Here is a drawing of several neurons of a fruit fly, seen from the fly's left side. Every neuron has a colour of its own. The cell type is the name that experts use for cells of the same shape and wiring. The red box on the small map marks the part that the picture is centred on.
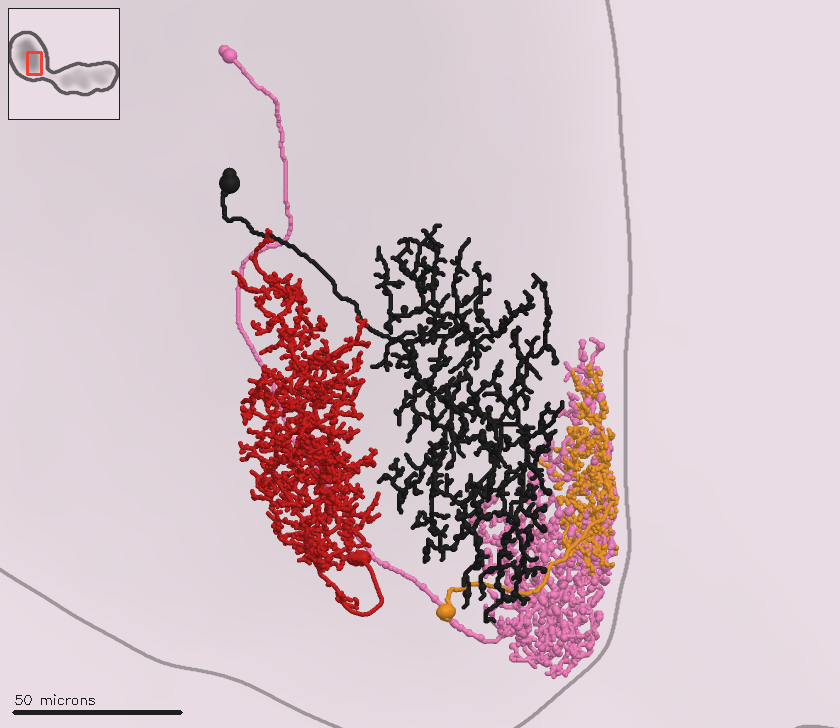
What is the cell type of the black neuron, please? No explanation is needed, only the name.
Pm6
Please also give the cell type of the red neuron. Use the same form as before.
Pm8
